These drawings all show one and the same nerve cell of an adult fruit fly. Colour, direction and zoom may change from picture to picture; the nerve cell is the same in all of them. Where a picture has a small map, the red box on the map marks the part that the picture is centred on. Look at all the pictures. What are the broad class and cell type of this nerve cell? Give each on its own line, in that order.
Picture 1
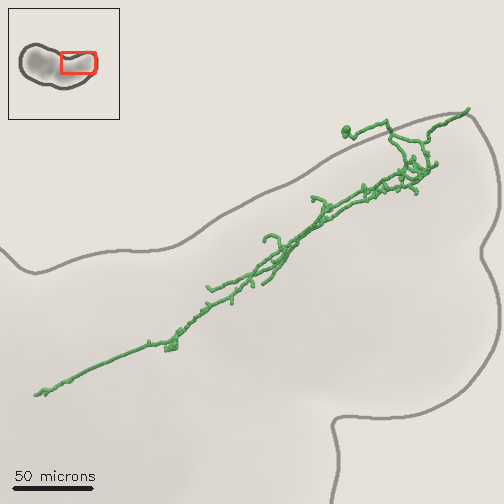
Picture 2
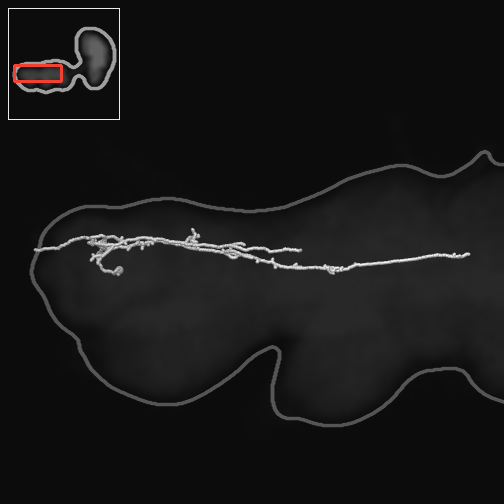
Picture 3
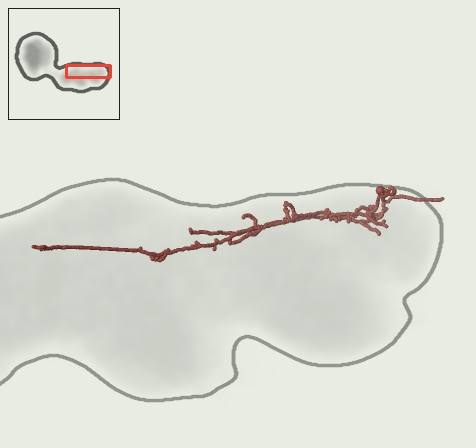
efferent neuron of the nerve cord
ENXXX226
